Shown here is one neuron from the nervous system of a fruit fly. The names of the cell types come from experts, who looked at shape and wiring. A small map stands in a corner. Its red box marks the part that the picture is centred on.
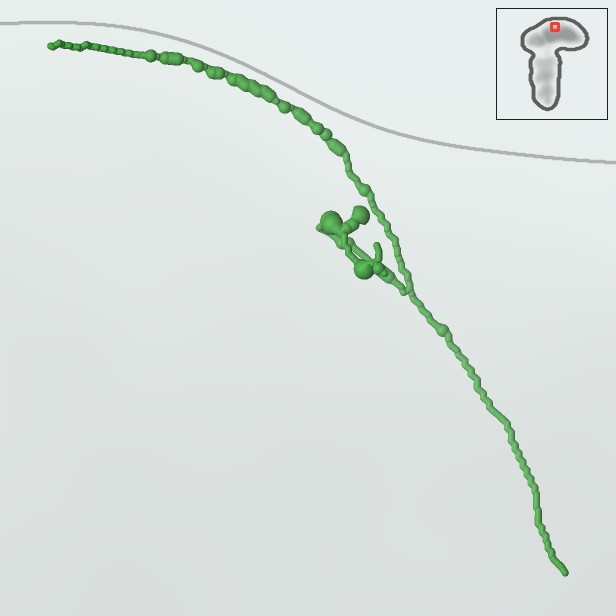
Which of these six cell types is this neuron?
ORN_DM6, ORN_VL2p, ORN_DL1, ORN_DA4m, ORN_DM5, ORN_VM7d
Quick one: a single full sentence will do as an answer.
With respect to cell type, this neuron is ORN_DM5.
